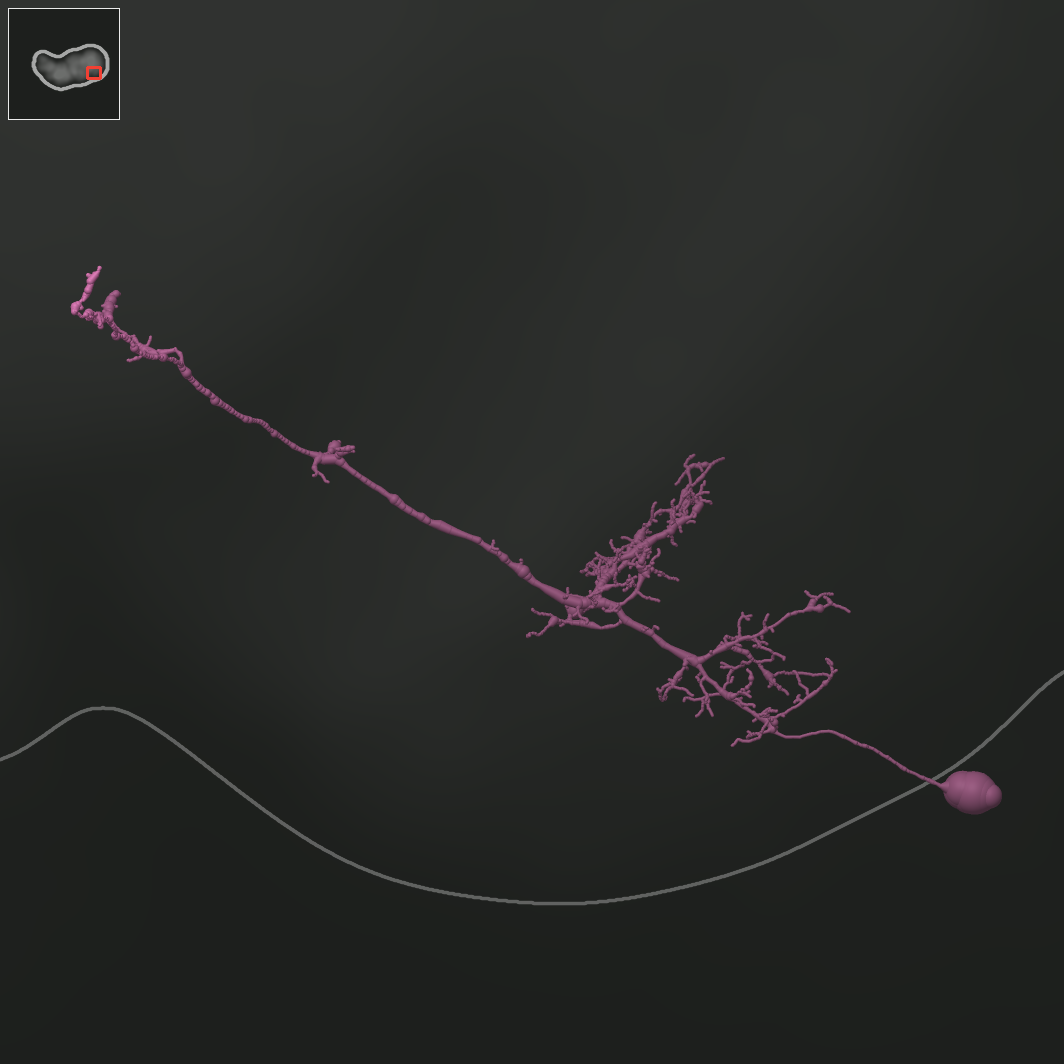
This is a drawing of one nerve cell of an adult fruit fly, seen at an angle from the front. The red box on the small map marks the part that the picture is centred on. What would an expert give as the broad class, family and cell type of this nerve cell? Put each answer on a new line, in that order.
optic-lobe intrinsic neuron
TmY
TmY3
